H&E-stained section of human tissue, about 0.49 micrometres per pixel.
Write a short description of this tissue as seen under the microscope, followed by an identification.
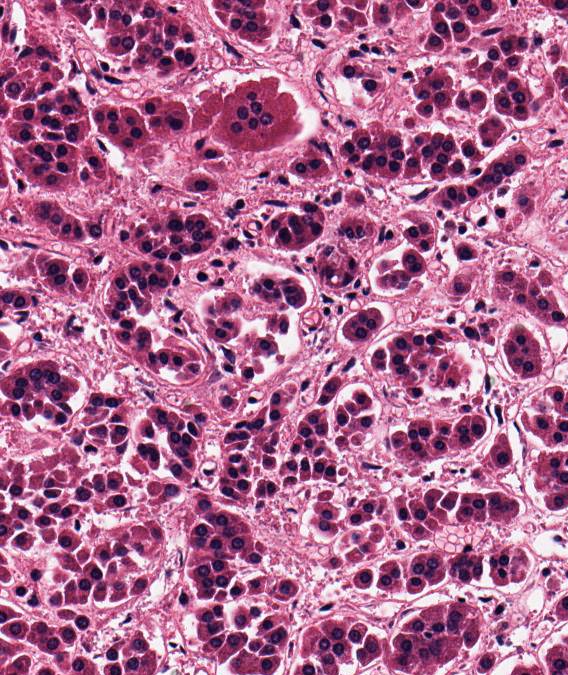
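Cells form rounded nests and small clusters separated by thin, delicate pale pink fibrous stroma containing small spindle-shaped nuclei. Nest nuclei are round, dark, fairly uniform. Among the nests, mainly centre and lower right, are cells with pale, vacuolated cytoplasm. This is adrenal gland.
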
